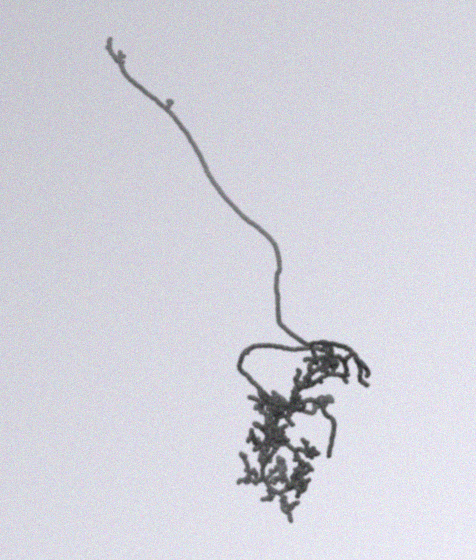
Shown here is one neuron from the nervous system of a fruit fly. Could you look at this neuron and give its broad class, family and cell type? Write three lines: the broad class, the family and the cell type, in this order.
descending neuron
hemilineage LB5
DNge046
